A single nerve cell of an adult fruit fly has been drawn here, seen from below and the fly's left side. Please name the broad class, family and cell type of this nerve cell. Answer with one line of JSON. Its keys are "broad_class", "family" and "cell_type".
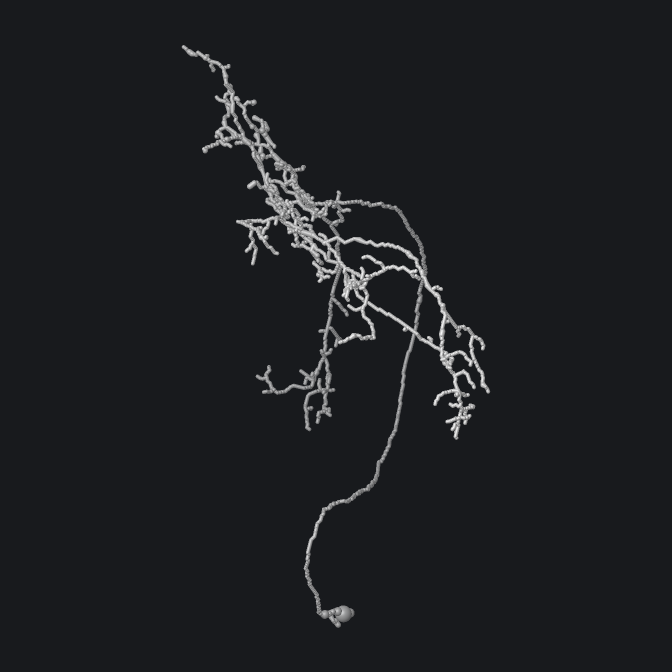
{"broad_class": "central-brain intrinsic neuron", "family": "hemilineage SLPav2", "cell_type": "SLP079"}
